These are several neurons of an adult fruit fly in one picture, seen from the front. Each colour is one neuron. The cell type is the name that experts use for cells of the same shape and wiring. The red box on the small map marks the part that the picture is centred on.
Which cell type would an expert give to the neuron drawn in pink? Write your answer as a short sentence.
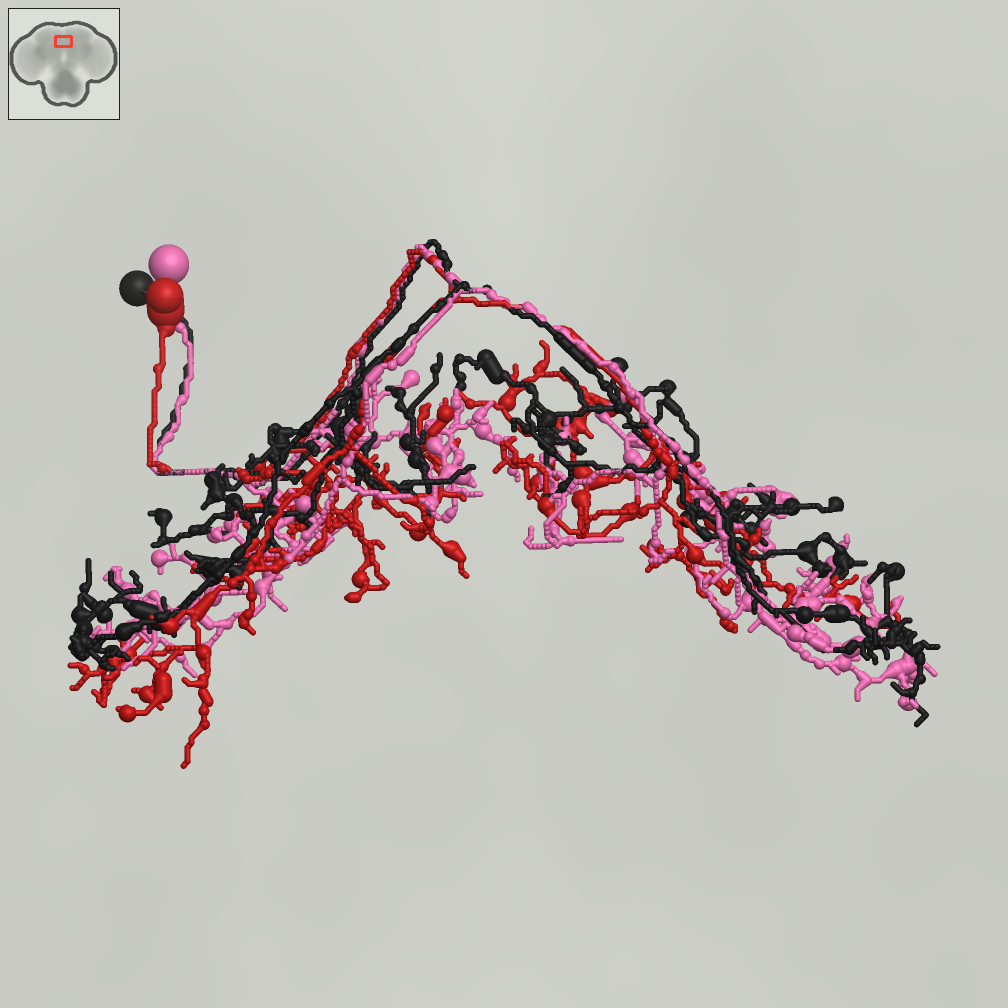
The cell type is FB5U.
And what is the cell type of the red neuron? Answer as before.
The cell type is FB5R.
